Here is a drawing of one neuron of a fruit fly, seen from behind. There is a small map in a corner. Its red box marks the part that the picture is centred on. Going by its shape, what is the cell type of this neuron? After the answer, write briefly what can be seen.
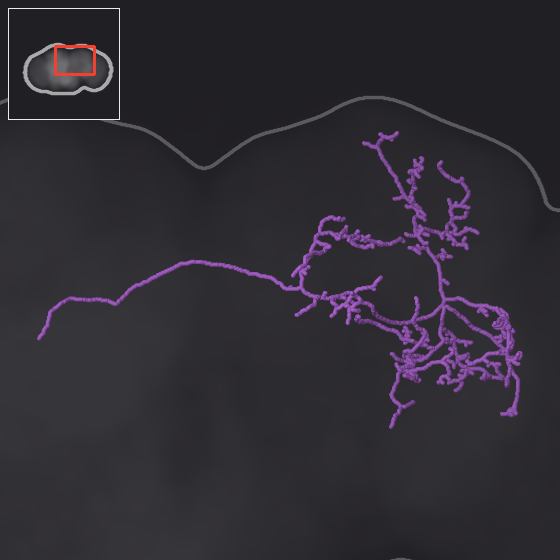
The cell type is AVLP212. Its broad class is central-brain intrinsic neuron. The picture shows dozens of branch ends. As drawn here it is wider than it is tall.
